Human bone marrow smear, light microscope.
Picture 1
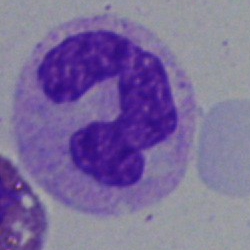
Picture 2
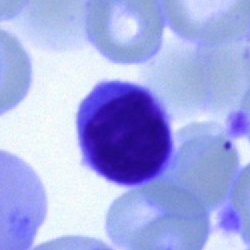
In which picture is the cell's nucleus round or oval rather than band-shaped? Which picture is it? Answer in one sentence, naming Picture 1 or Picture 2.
Picture 2 is the one where the nucleus is compact and round or oval.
